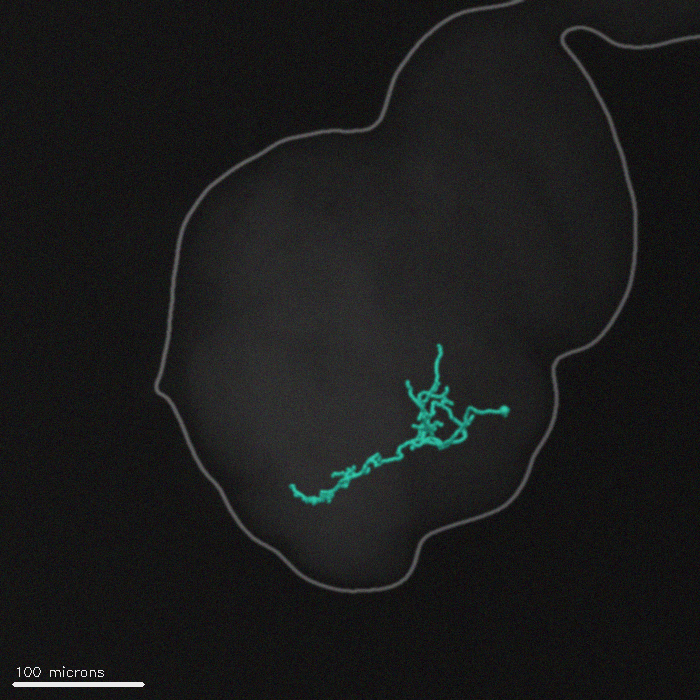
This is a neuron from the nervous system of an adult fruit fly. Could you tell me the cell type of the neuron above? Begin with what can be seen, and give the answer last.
The cell body is on the right of the picture. From left to right in the picture it spans about 170 microns. It is a central-brain intrinsic neuron. It is of cell type SMP381_a.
